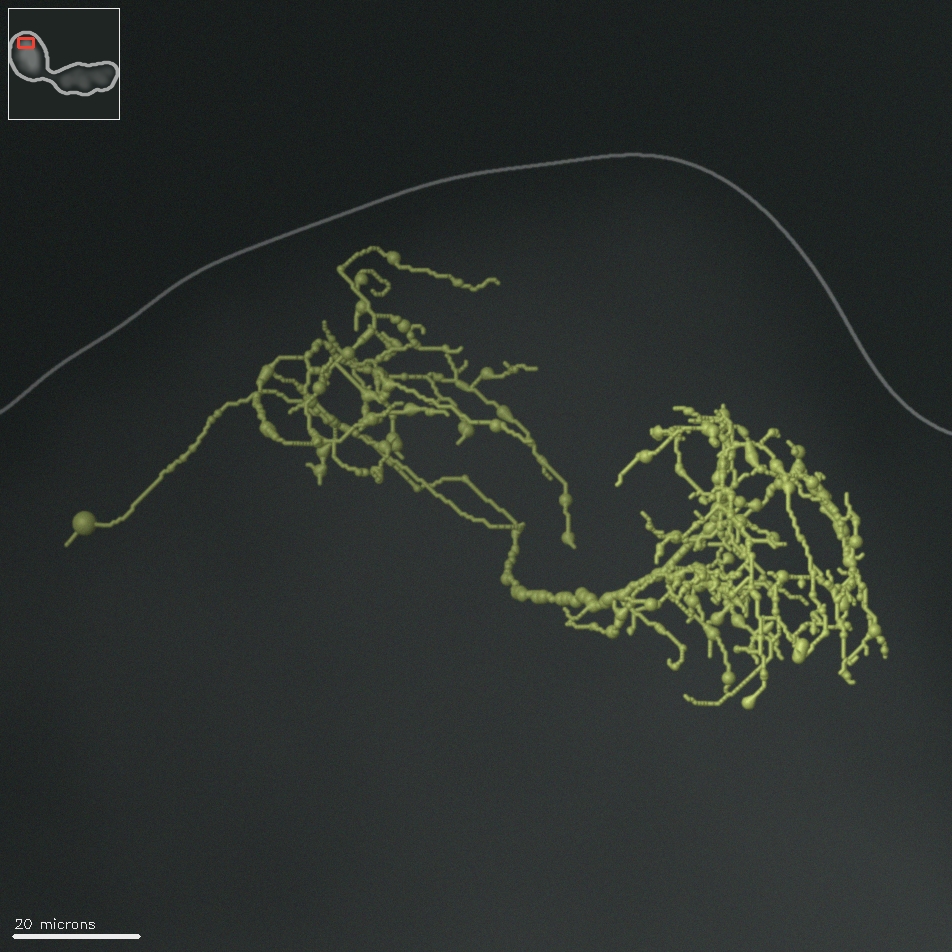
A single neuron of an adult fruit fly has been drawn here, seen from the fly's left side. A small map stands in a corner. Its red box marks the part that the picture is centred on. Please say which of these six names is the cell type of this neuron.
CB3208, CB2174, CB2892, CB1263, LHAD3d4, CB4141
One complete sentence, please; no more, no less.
Typed by cell type, the neuron is LHAD3d4.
